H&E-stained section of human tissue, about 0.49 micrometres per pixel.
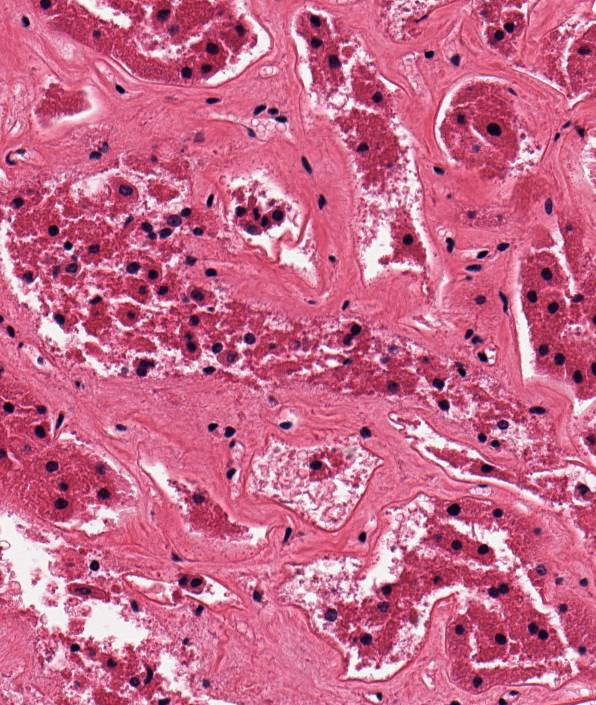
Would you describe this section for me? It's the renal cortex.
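Nests and cords of large polygonal cells throughout, divided by fibrous bands. Small spindle-shaped nuclei scattered within the collagen bands. White cleft-like spaces between many nests and adjacent collagen bands. No adipocytes anywhere.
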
